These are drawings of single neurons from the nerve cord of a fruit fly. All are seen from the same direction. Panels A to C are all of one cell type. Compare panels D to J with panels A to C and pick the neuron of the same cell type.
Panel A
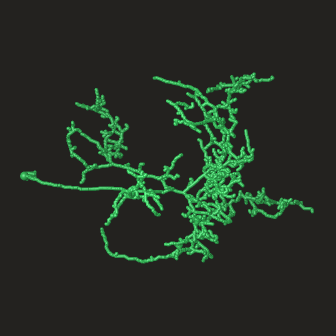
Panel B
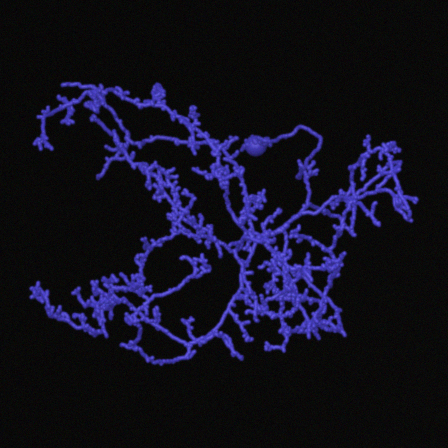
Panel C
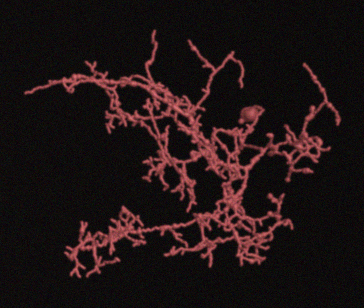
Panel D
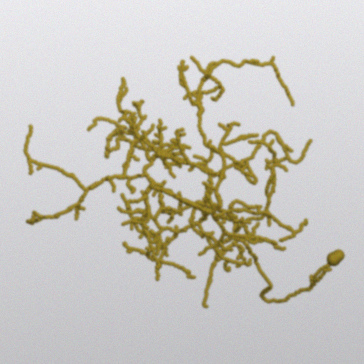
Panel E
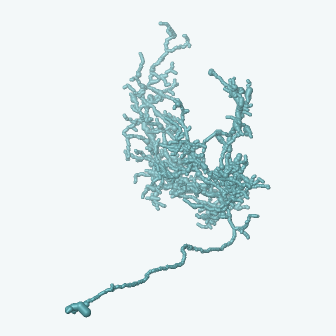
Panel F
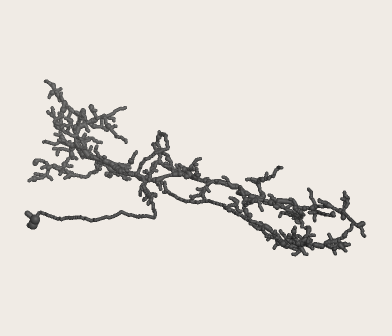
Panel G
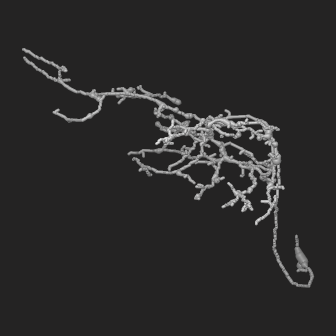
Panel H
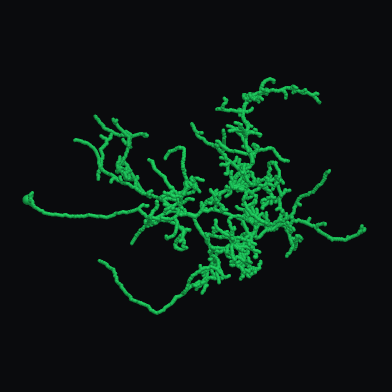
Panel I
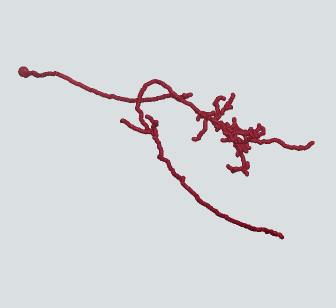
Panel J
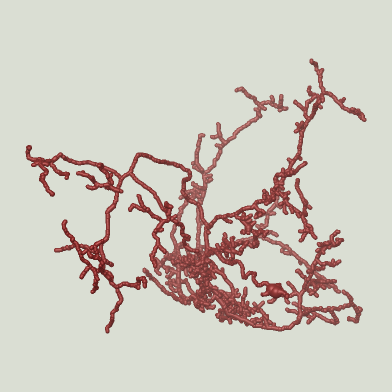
H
